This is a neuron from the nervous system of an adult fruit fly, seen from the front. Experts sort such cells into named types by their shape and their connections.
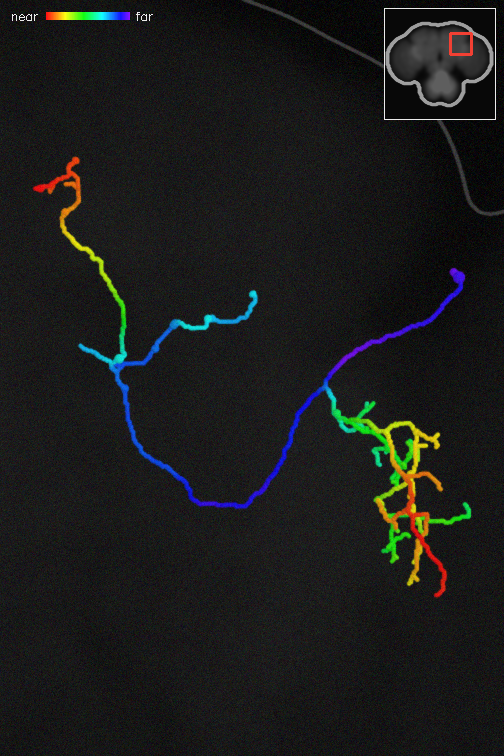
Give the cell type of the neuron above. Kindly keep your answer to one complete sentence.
The cell type held by this neuron is LoVP8.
